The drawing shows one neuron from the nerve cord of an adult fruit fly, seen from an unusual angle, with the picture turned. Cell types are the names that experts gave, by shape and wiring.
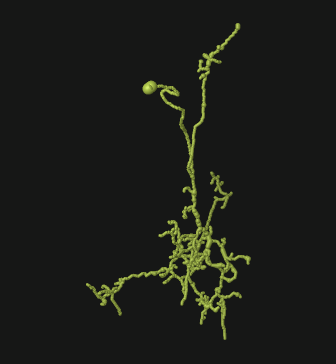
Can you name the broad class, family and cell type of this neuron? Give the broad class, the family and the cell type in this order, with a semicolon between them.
nerve-cord intrinsic neuron; hemilineage 21A; IN21A073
